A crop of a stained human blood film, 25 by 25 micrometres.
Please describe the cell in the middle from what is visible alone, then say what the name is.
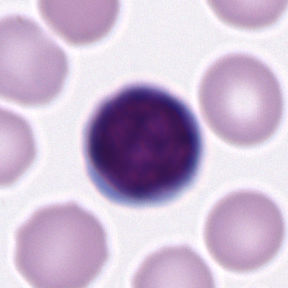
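Notice how the nucleus fills almost the whole cell. Its chromatin is dense and dark purple, gathered into coarse clumps, and you won't find a nucleolus anywhere in it. The cytoplasm carries no granules. What we have here is a typical lymphocyte.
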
